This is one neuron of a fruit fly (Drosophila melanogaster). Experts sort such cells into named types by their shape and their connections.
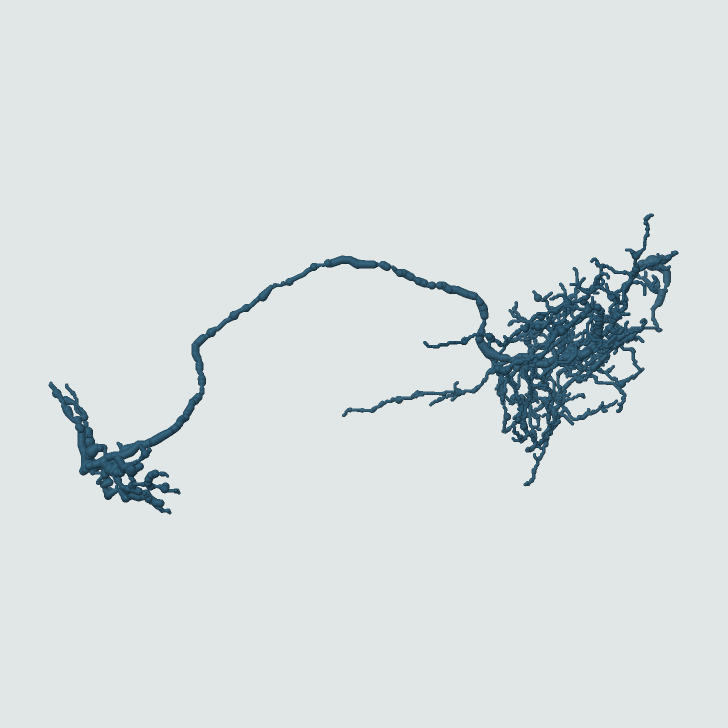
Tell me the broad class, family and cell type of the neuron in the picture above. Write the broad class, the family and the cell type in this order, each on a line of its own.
central-brain intrinsic neuron
hemilineage MX7
GNG501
